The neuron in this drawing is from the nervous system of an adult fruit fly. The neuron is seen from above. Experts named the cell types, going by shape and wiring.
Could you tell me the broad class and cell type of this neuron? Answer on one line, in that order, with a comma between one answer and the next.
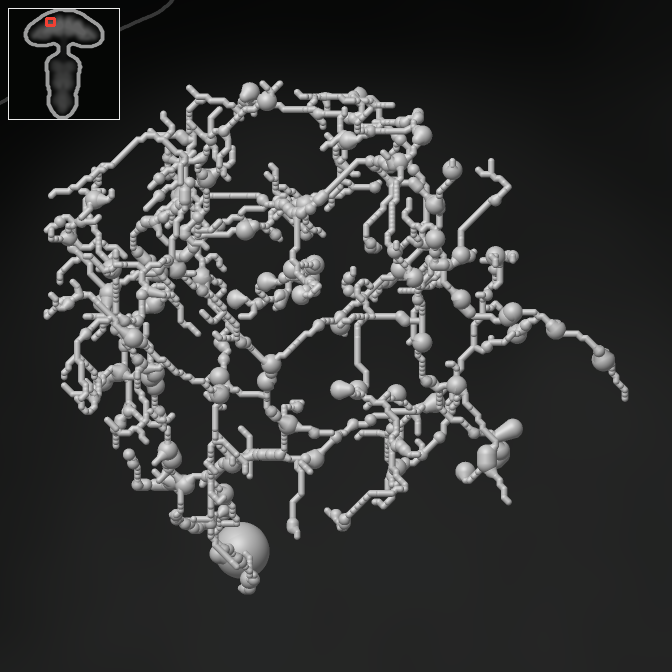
central-brain intrinsic neuron, CB3104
